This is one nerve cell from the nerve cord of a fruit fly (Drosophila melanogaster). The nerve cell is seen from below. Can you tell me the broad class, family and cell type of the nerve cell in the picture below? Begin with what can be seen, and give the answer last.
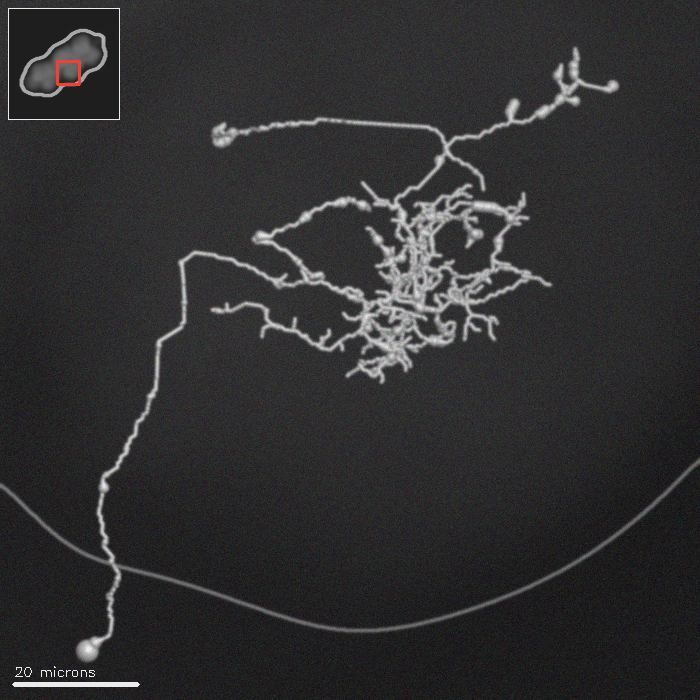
From top to bottom in the picture it spans about 100 microns. Dozens of branch ends can be seen. This is a nerve-cord intrinsic neuron. The family is hemilineage 01B. Its cell type is IN01B067.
